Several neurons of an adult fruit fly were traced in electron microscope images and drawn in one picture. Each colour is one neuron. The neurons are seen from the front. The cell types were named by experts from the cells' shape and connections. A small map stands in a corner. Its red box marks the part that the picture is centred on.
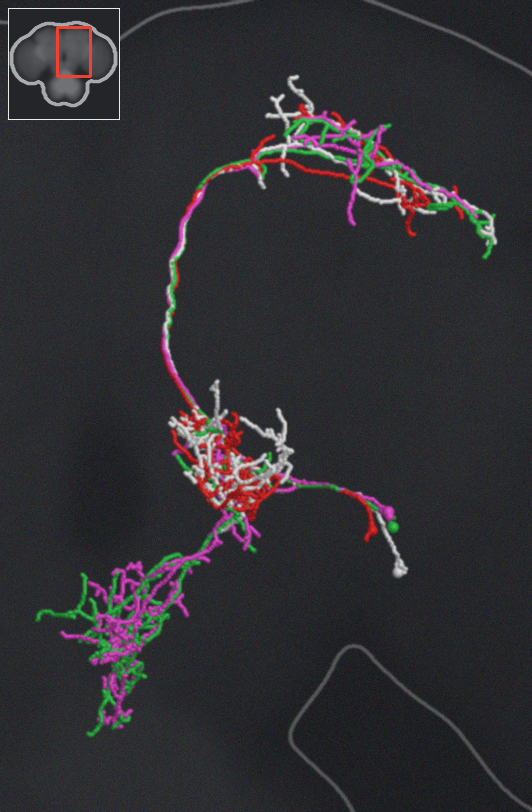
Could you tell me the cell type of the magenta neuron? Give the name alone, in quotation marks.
"Z_lvPNm1"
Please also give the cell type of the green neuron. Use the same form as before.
"VP2+Z_lvPN"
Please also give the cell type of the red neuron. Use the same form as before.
"VP1m+VP2_lvPN2"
